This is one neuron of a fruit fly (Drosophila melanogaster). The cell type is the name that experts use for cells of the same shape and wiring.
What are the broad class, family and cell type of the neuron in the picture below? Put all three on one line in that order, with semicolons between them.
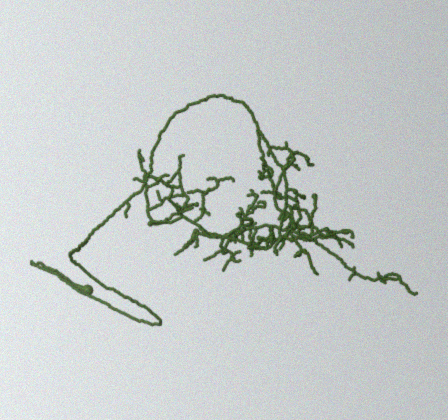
nerve-cord intrinsic neuron; hemilineage 02A; IN02A048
